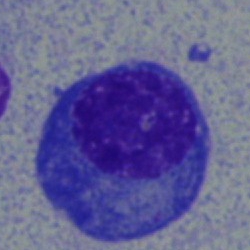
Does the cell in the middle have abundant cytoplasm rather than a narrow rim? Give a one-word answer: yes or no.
Yes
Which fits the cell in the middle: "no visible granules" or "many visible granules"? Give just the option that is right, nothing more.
No visible granules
